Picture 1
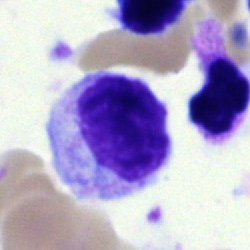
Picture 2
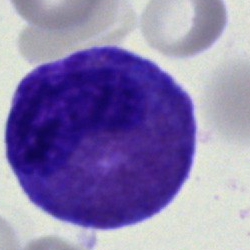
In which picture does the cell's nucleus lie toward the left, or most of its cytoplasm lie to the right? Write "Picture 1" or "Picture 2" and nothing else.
Picture 2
